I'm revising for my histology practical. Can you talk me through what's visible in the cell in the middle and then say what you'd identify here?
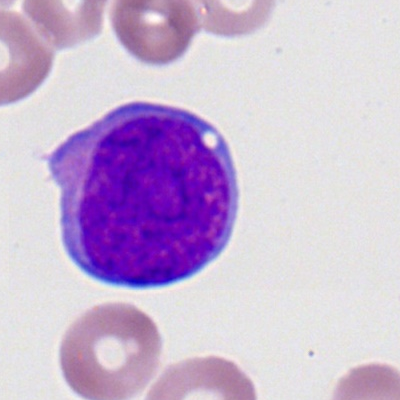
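Start with the outline: round and smooth, except at the upper left. There a small ragged tag of cytoplasm juts out from the edge. Now look at the cytoplasm itself; you won't find any granules. One small clear round spot sits at the upper right edge of the nucleus. This cell is a myeloblast.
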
